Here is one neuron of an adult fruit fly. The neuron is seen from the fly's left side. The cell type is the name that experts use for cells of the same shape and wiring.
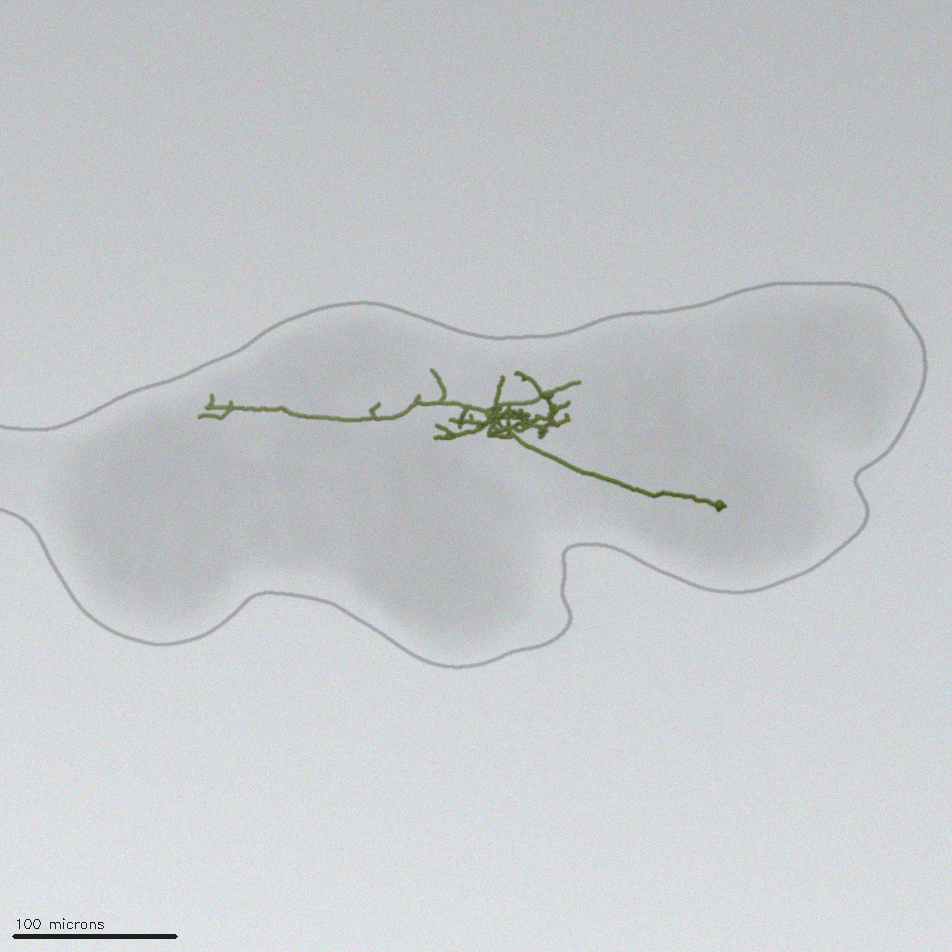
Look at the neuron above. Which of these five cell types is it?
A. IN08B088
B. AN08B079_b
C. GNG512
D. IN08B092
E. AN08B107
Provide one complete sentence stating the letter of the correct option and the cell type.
The cell type of the neuron is IN08B088, listed as option A.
